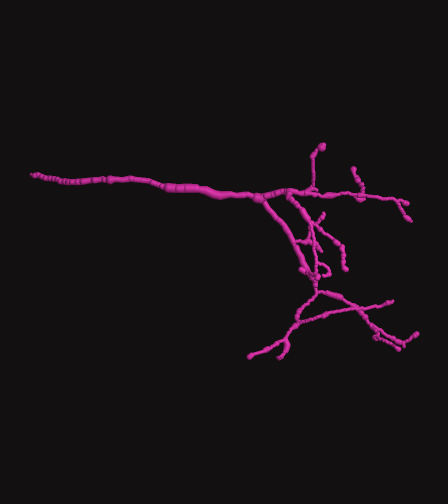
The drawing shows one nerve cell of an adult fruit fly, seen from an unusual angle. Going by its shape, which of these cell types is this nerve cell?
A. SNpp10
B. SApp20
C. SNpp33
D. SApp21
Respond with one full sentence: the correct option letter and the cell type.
The nerve cell is of the SNpp10 cell type, which is option A.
